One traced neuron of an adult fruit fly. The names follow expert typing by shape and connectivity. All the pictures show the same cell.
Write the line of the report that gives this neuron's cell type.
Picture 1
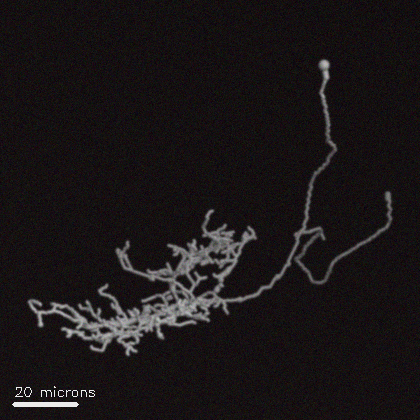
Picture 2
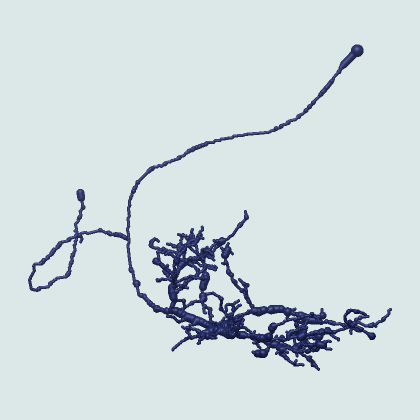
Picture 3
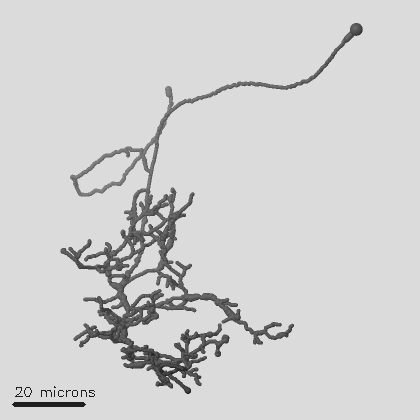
IN23B043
